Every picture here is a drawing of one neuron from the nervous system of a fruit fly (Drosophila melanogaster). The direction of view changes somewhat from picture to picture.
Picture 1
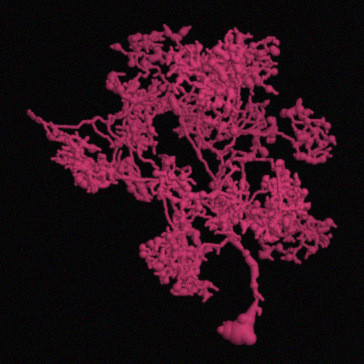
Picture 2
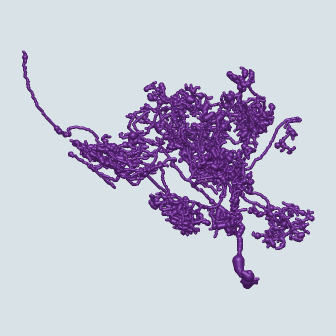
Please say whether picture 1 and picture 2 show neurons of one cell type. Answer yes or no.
yes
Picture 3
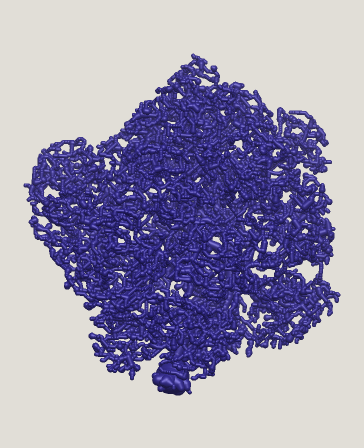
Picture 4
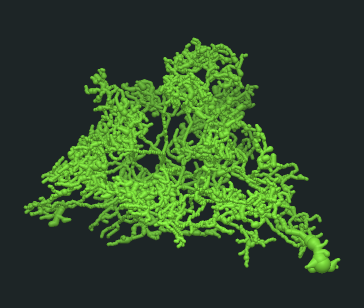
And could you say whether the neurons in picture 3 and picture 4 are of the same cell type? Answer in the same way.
no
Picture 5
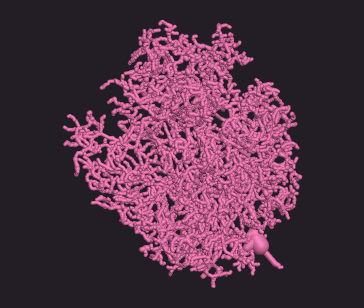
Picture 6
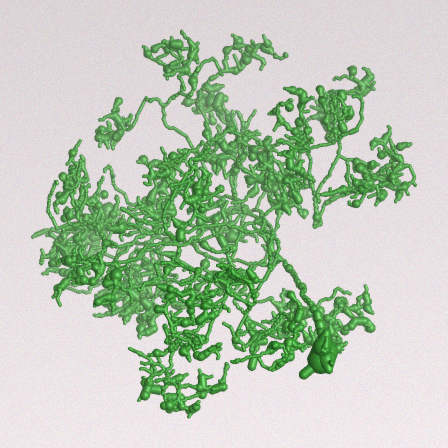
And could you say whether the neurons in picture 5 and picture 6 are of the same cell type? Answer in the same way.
no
